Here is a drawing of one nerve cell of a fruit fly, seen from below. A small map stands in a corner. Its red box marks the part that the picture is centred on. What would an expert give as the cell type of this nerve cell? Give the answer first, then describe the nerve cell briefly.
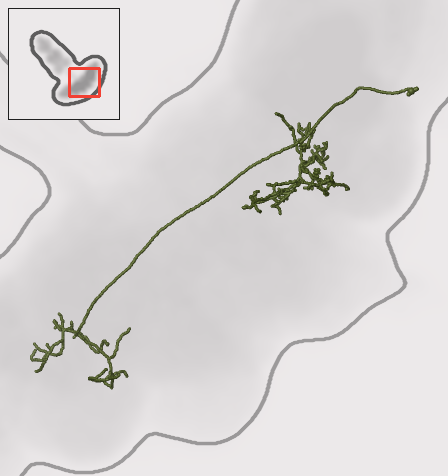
Its cell type is CB2143. It is a central-brain intrinsic neuron. It lies in the brain. The cell body is at the upper right of the picture.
